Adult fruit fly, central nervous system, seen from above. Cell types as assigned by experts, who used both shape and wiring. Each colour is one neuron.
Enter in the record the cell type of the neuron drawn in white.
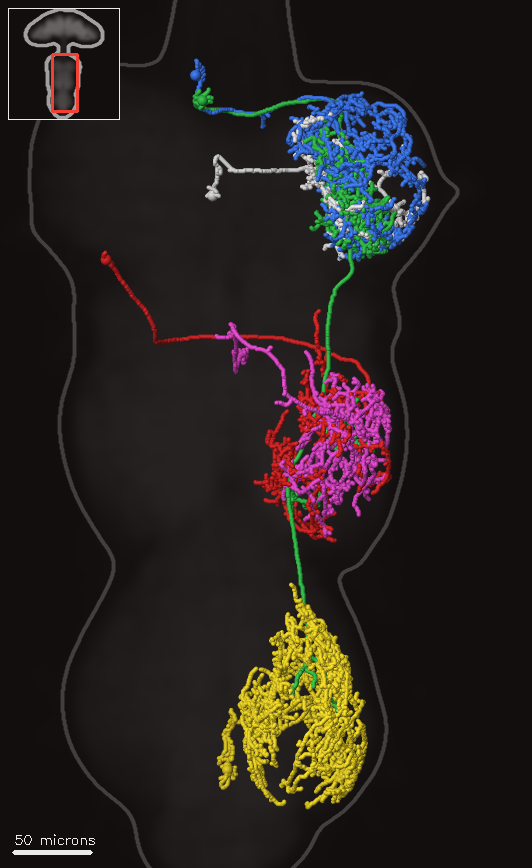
IN13B006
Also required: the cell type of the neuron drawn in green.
IN01A009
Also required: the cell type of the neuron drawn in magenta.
IN02A015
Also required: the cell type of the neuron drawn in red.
IN01A030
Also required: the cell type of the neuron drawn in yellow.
IN13B001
